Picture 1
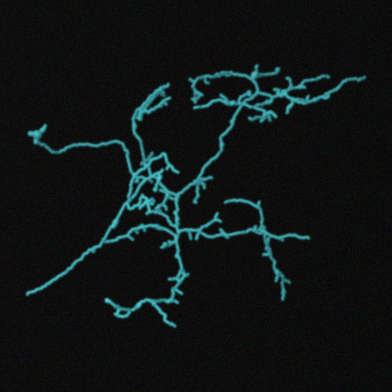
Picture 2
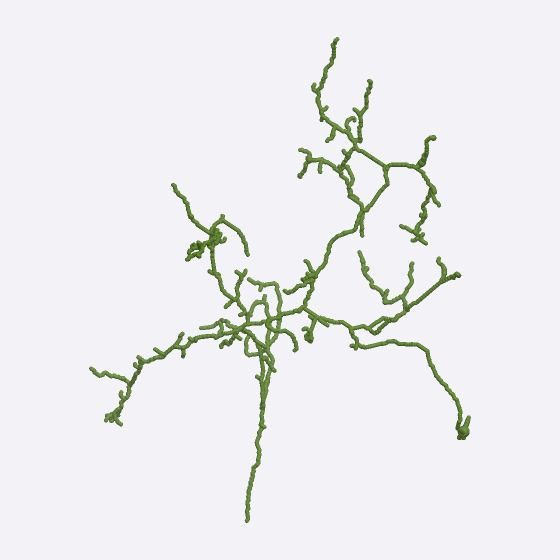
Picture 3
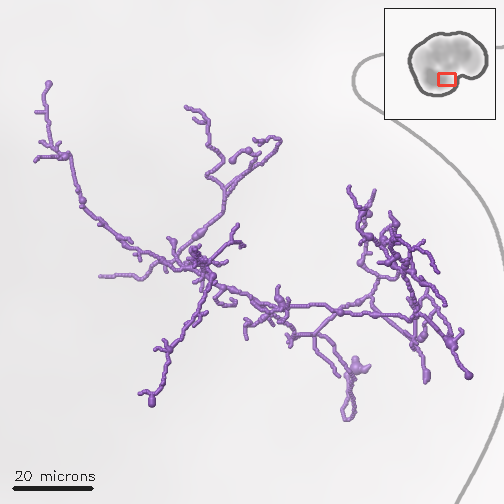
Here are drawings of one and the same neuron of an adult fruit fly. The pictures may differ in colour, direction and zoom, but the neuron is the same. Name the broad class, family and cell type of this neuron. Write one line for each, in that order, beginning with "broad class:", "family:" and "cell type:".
broad class: nerve-cord intrinsic neuron
family: hemilineage 21A
cell type: IN21A097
